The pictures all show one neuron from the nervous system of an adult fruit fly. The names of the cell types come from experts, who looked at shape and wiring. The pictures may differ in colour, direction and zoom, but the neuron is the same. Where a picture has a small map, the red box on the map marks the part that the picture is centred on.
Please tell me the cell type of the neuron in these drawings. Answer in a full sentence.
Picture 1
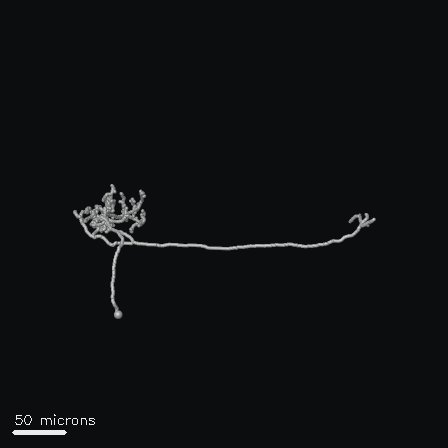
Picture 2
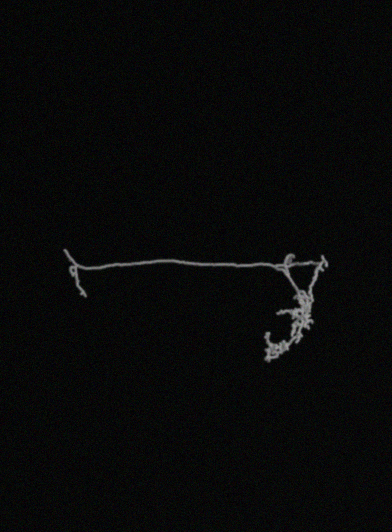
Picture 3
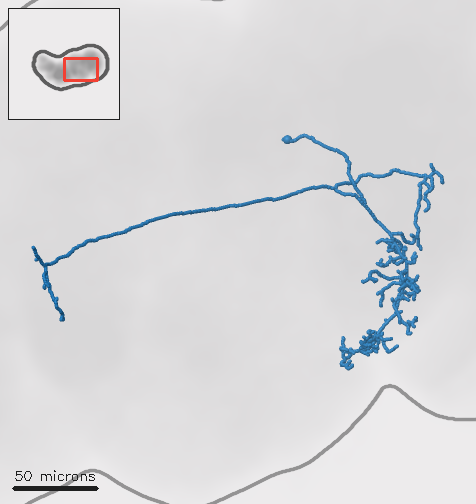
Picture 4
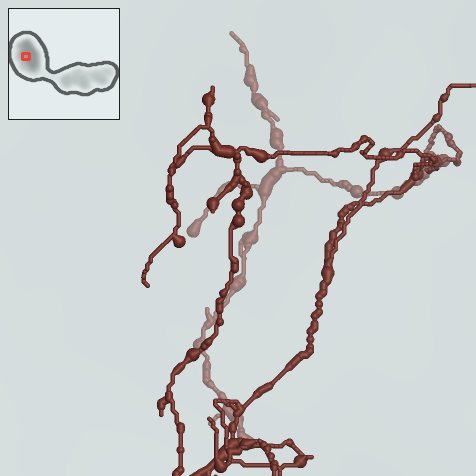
The cell type is WED118.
